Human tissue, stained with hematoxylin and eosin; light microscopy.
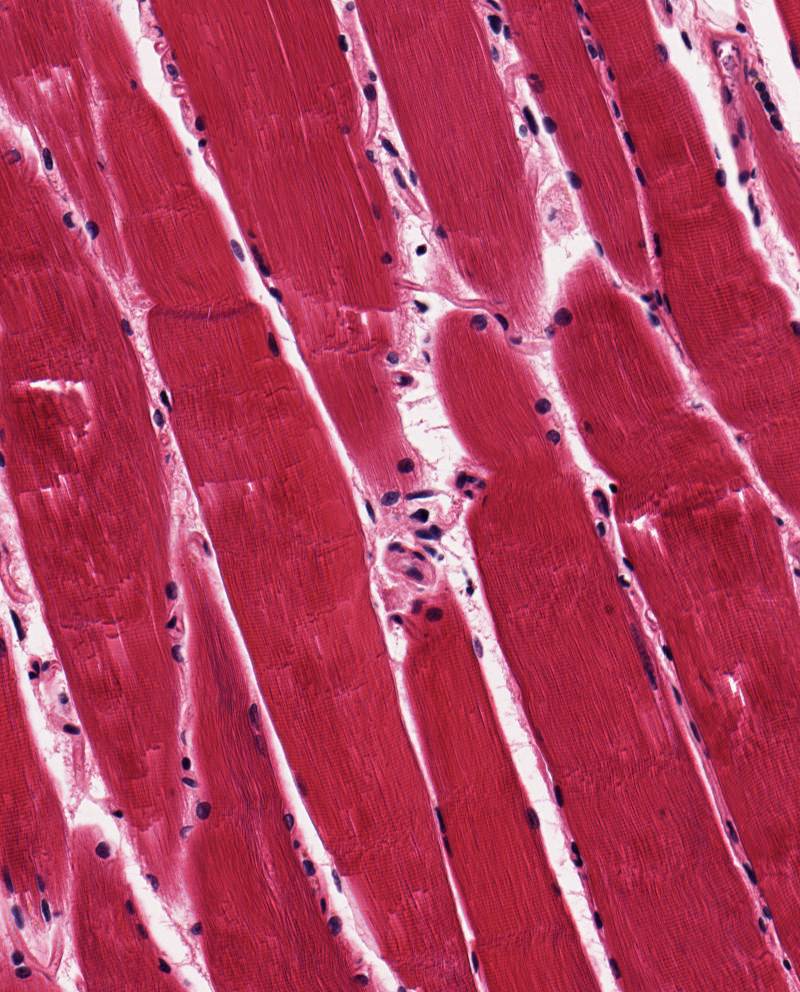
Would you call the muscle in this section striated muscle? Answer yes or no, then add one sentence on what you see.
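Yes. The muscle fibres show fine cross-striations running across their width.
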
